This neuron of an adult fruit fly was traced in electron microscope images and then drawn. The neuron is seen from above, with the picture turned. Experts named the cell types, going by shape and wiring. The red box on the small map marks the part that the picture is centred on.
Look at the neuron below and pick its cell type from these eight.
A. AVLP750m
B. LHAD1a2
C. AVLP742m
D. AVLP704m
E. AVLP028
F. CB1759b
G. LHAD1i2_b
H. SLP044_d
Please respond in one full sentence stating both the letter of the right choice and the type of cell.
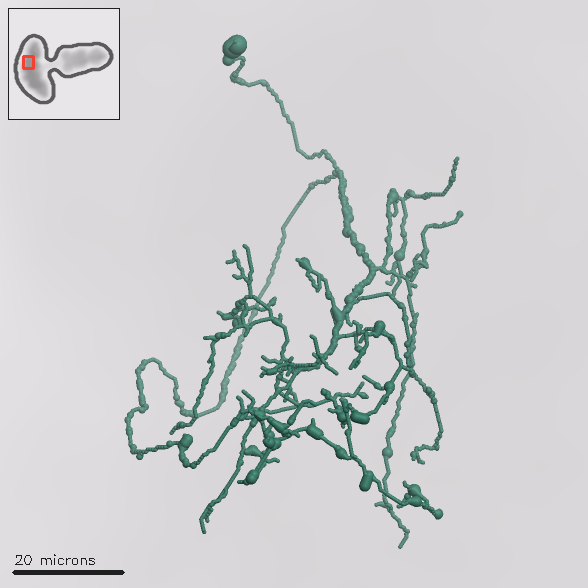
The neuron is of the CB1759b cell type, which is option F.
